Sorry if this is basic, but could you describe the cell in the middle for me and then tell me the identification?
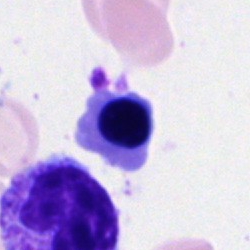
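Stained very dark, the nucleus is almost uniformly dense, with no visible chromatin pattern and no nucleoli. The cytoplasm shows no visible granules. Two small purple blobs sit on the top edge of the cell. The cell shown is an erythroblast.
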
